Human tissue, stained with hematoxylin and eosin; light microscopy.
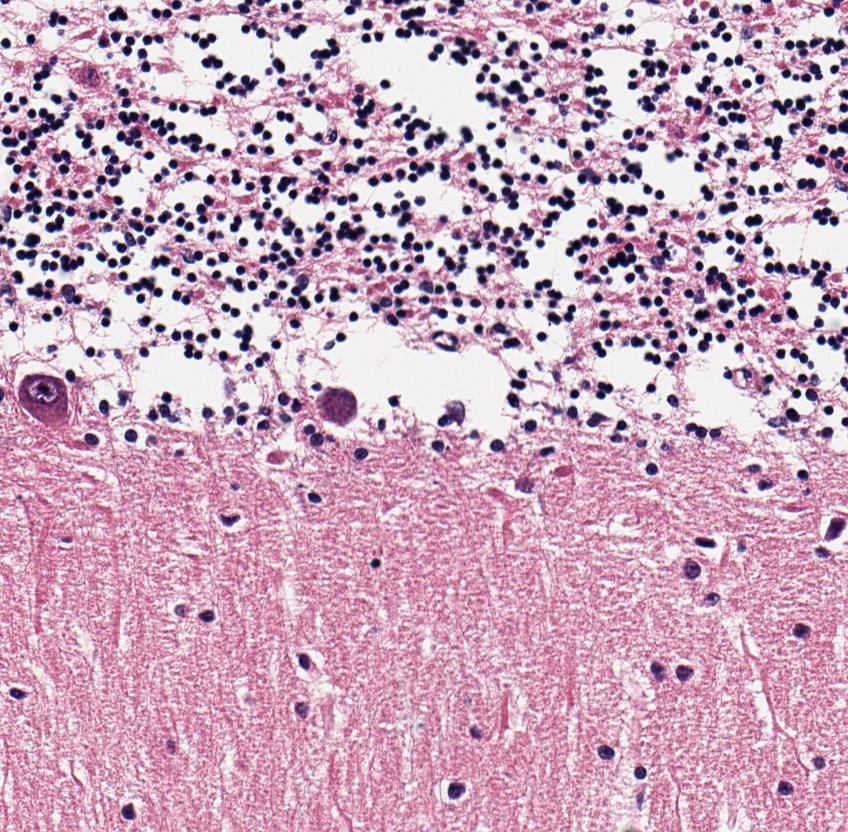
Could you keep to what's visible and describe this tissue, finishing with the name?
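Two layers divide the field. The upper layer is densely cellular, packed with small round dark-staining nuclei with very little cytoplasm. The lower layer is pale pink, finely fibrillary eosinophilic neuropil with only scattered small nuclei, crossed by faint fibres and clefts running mostly vertically, at right angles to the boundary. The tissue shown is cerebellum.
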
